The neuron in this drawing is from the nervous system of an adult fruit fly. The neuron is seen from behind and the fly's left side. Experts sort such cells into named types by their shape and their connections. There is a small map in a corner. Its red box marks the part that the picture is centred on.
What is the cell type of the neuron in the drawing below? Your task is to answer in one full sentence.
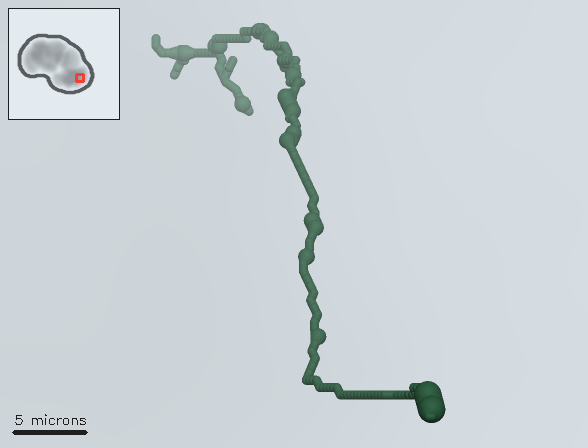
This neuron has been assigned cell type SNta37.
